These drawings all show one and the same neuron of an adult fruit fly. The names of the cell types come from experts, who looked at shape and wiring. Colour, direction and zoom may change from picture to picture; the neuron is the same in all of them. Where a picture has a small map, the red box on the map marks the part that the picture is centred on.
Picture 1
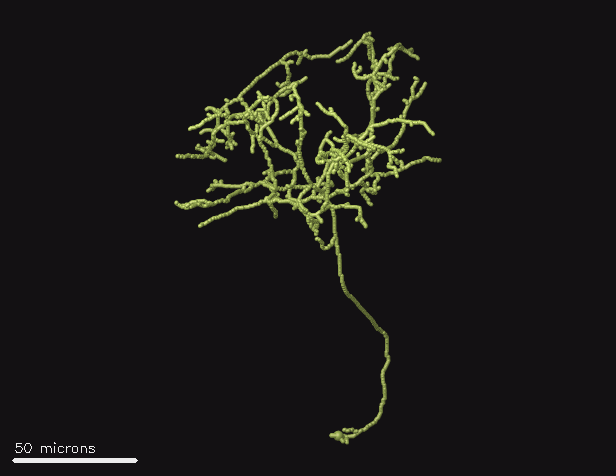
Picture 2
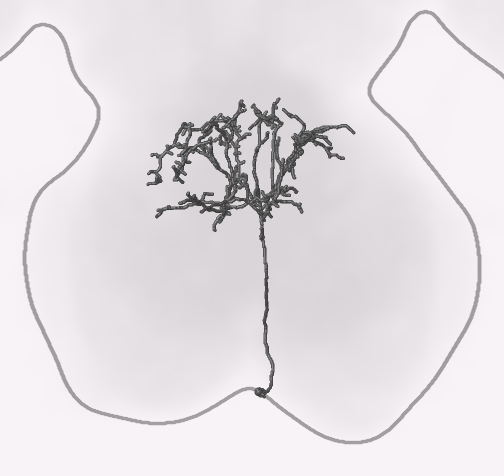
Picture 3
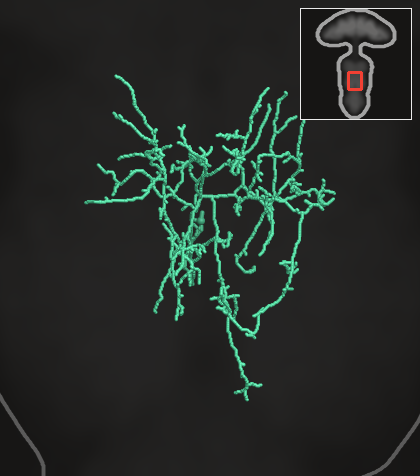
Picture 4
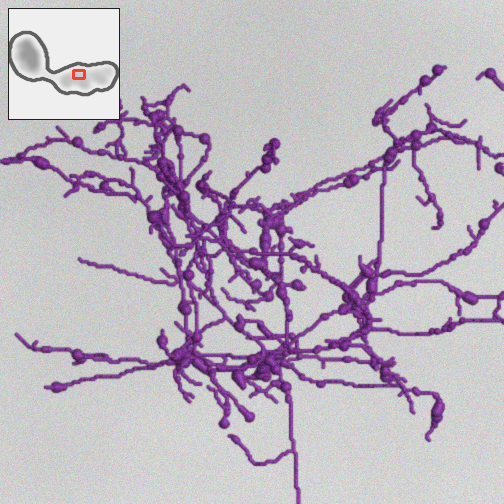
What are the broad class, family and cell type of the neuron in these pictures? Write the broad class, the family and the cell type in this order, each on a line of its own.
nerve-cord intrinsic neuron
hemilineage 00A
IN00A040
